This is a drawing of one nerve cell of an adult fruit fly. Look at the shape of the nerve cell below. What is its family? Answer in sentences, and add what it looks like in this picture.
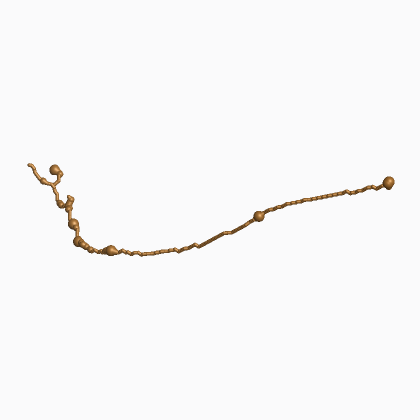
The name of its family is class gustatory. This is a sensory neuron entering the nerve cord. No cell body is drawn. It has a dozen or fewer branch ends.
